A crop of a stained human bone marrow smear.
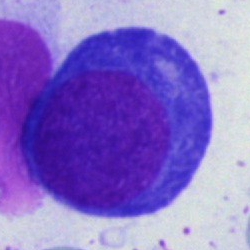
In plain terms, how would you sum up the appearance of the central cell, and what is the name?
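Off-centre toward the lower left lies the nucleus, its chromatin finely and evenly granular, without coarse clumps. The cytoplasmic rim is broader at upper right than lower left, and a paler patch sits just above and right of the nucleus. This is a proerythroblast.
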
